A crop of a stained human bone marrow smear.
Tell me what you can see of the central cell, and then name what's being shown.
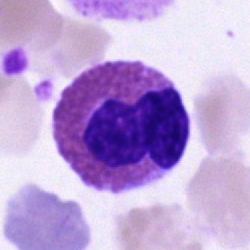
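You've got a round outline here. The nucleus is off-centre, over toward the right side of the cell. Its chromatin is dark purple and dense. Cytoplasm is abundant, with a pinkish-purple colour. What you're looking at is an eosinophil.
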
